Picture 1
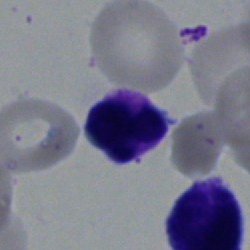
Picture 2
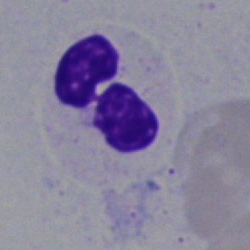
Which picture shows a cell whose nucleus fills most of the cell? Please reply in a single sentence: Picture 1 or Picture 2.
In picture 1, the cell has scant cytoplasm.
